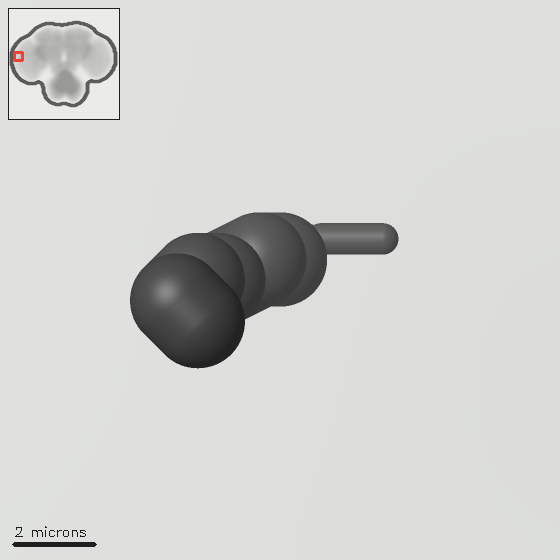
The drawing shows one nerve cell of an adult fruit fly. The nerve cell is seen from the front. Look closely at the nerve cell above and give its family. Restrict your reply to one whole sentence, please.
This nerve cell is given the family class visual.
